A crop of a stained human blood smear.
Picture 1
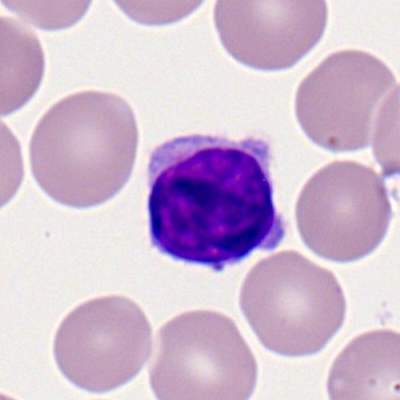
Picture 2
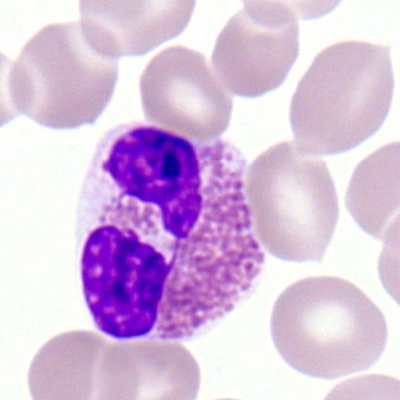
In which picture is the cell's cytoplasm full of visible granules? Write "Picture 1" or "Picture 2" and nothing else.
Picture 2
